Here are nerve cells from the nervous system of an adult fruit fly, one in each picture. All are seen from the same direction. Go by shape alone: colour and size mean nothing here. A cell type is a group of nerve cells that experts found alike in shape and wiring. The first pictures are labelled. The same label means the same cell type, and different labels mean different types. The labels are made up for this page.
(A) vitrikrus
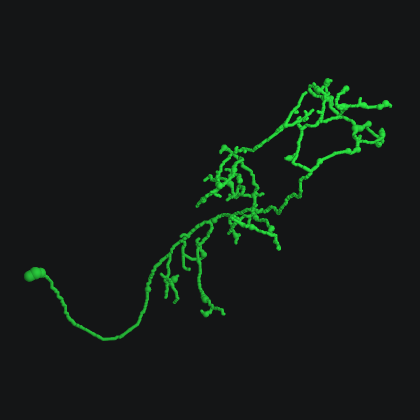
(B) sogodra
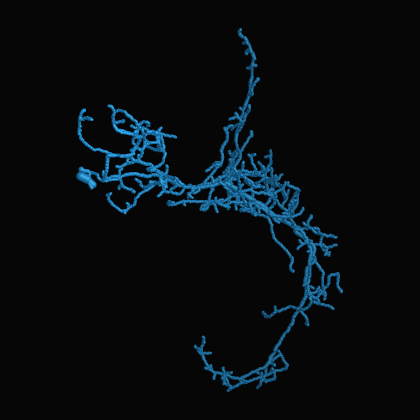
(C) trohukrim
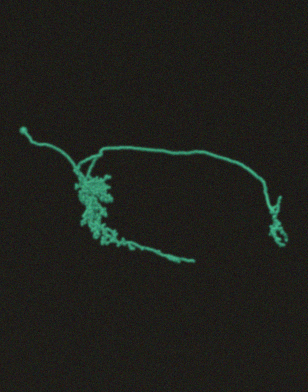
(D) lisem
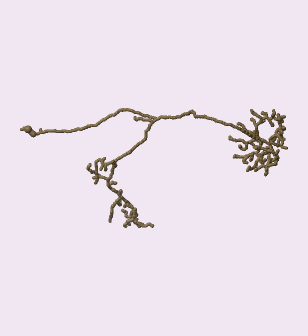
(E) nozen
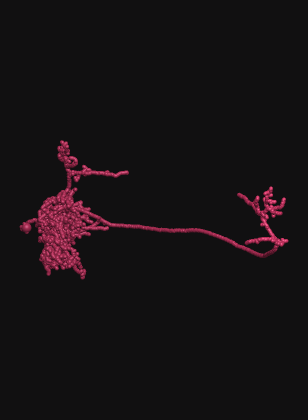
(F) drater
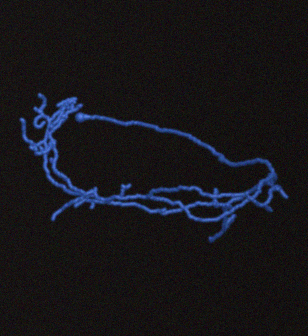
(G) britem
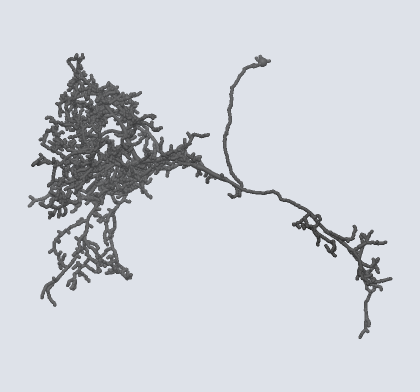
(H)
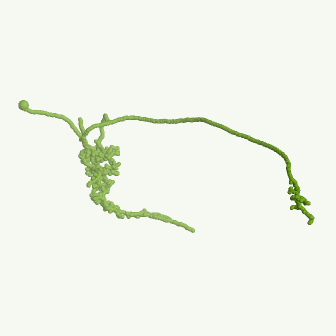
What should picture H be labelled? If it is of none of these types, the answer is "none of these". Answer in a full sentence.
It belongs to trohukrim.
